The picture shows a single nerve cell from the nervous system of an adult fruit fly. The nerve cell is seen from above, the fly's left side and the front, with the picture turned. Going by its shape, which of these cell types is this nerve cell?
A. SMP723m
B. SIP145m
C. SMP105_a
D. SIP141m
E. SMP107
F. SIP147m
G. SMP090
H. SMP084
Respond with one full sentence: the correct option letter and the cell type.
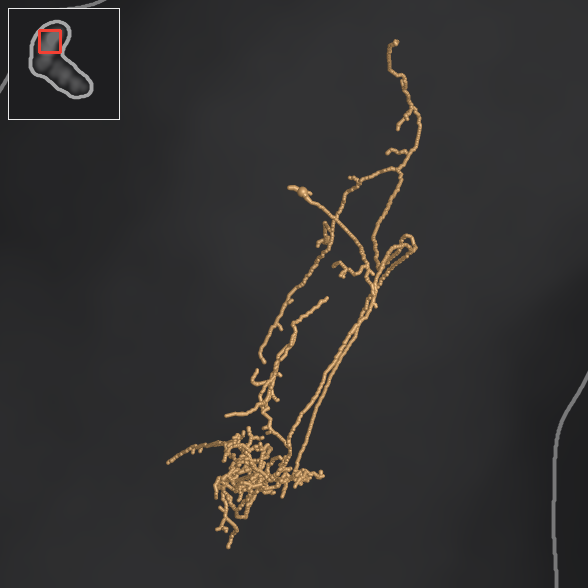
It is option D, SIP141m, that gives the cell type of the nerve cell.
